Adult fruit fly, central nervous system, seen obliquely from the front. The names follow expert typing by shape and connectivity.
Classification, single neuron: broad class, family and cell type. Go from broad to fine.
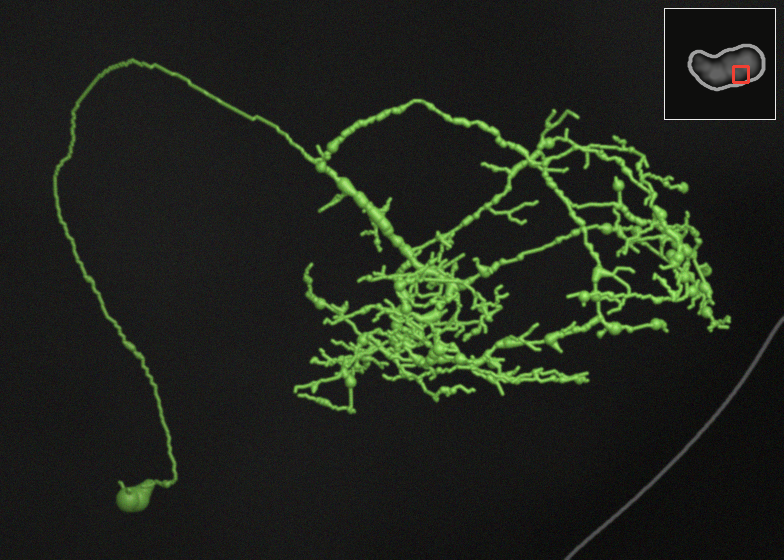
central-brain intrinsic neuron; hemilineage LB5; GNG409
